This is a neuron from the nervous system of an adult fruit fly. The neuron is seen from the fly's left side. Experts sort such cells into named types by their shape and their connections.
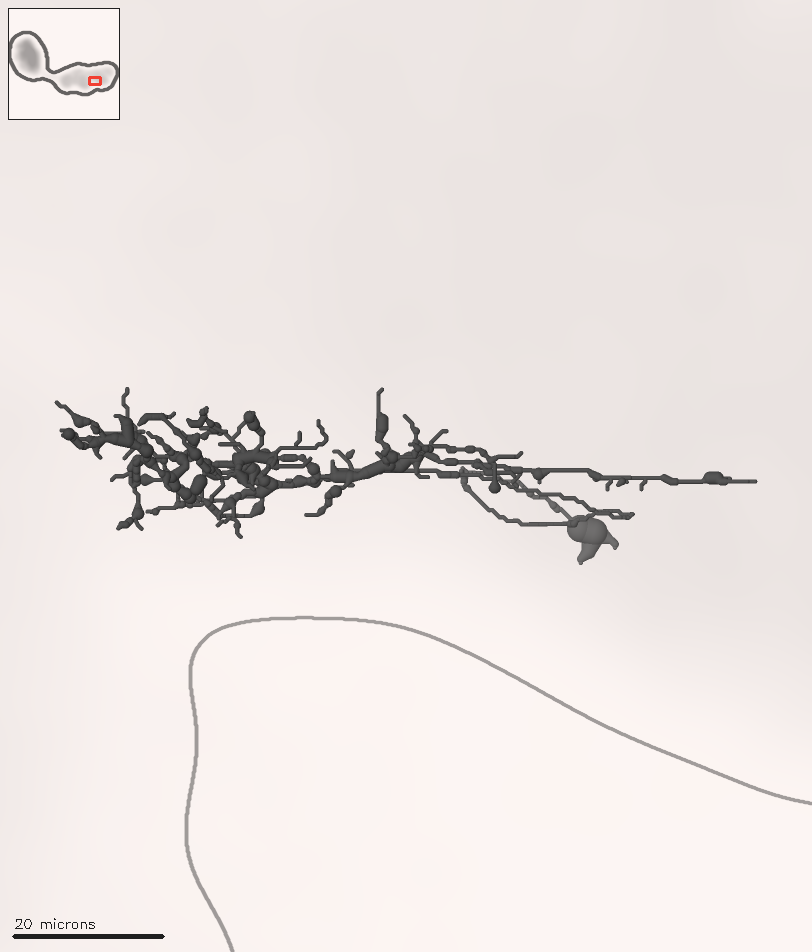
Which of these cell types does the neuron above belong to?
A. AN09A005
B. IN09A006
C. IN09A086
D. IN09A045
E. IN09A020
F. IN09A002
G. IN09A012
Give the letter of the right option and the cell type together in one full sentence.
Named in option C, IN09A086 is the cell type of the neuron.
